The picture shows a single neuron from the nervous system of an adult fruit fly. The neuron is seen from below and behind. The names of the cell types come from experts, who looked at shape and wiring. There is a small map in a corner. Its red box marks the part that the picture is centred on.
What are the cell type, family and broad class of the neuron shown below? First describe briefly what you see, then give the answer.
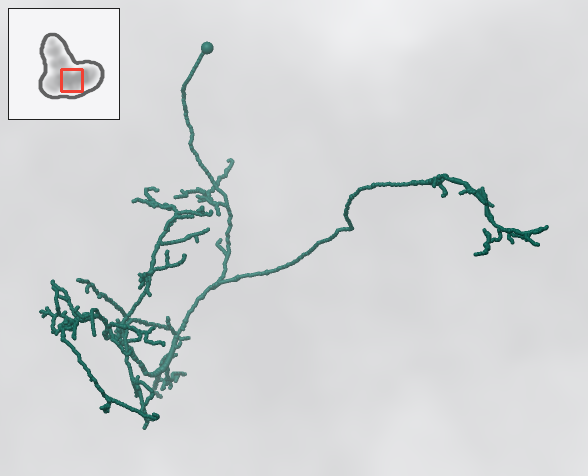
The picture shows dozens of branch ends. In this view it is wider than it is tall. Its cell type is WED146_b. The family is hemilineage DM6_central1. Its broad class is central-brain intrinsic neuron.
